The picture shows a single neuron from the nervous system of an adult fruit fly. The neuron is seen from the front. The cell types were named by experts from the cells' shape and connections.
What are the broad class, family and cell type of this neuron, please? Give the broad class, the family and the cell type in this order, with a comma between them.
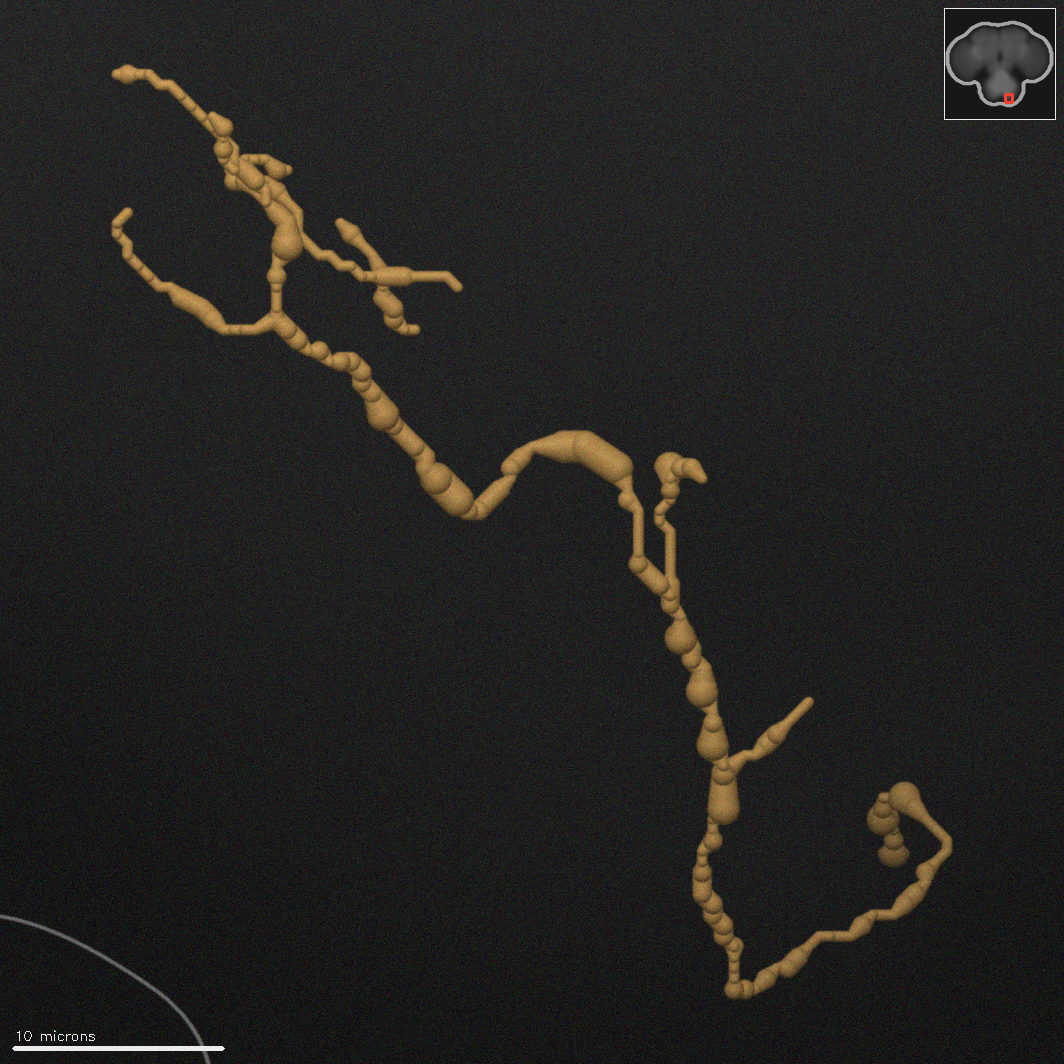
sensory neuron entering the nerve cord, class mechanosensory tactile, SNta34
